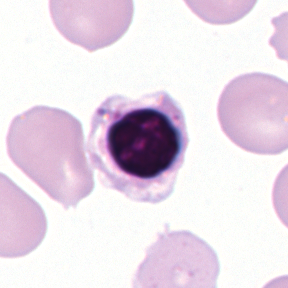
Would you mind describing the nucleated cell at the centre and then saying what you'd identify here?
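Chromatin dense and dark purple, with coarse clumps. No nucleolus visible. Outline ragged, with short irregular projections. Cytoplasm without coarse granules. Name: normoblast.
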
